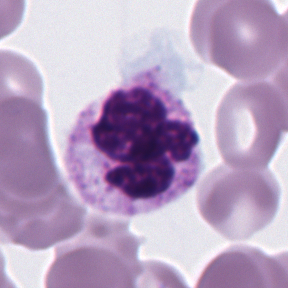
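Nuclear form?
Several lobes, clustered together.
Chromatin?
Dark purple, coarsely clumped.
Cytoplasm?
Pale pink, surrounding the nucleus on all sides; fine purple granules scattered throughout.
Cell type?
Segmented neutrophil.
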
